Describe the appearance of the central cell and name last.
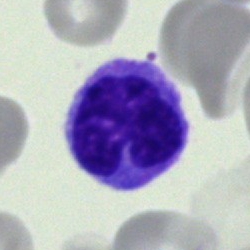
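The outline looks roughly round to me. The nucleus fills most of the cell, and I notice a deep notch at its lower edge. Its chromatin is dark and coarsely clumped. The cell is a monocyte.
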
